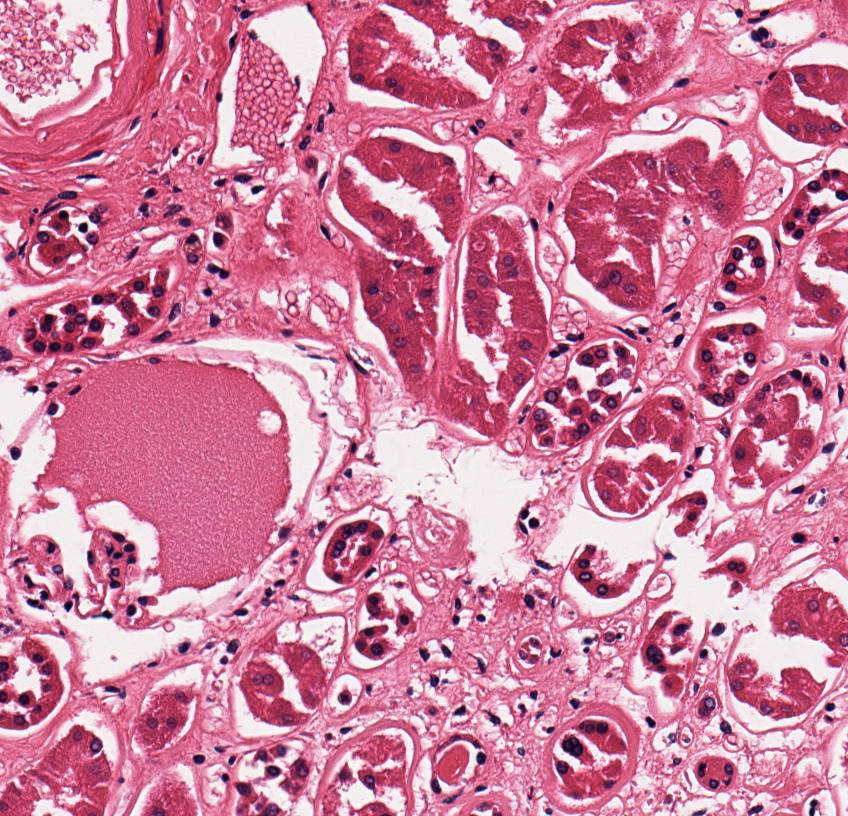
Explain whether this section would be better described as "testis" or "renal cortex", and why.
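It is renal cortex. Look at the largest tubular units, upper centre and right: their cells carry plenty of granular pink cytoplasm. At left centre, a rounded space is filled with smooth, even pink material. Top left, a thick-walled, layered pink vessel holds red blood cells. Lower centre, the stroma between units is loose and pale, with scattered small dark nuclei.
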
